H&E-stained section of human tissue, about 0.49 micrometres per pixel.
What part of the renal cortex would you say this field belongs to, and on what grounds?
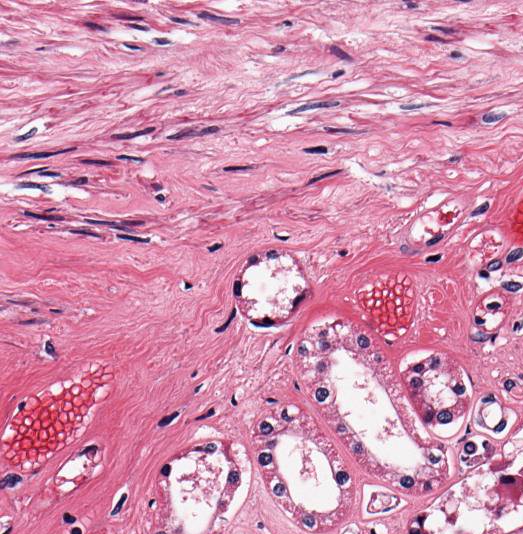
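The upper half is dense connective tissue: fibrous stroma whose fibres and nuclei run roughly horizontally. Its stromal nuclei are elongated, dark and spindle-shaped.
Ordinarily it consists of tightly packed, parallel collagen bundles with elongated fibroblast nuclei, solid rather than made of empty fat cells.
In the lower right cluster small glandular units, lined by a single layer of cuboidal epithelial cells.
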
